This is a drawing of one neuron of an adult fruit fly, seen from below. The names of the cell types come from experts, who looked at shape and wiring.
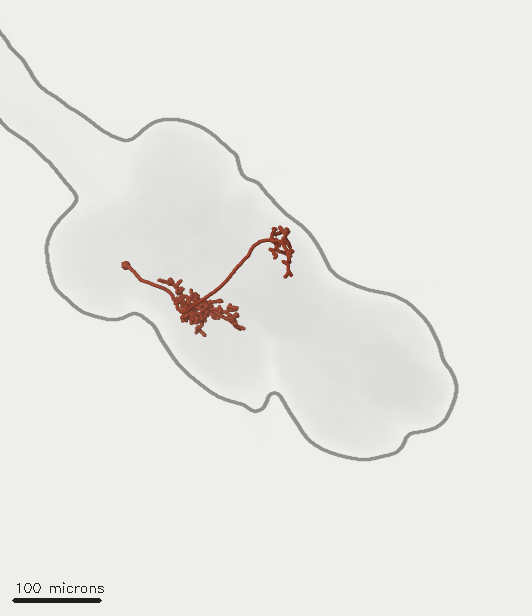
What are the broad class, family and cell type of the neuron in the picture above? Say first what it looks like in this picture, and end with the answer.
It is in the nerve cord and does not reach the brain. The cell body is on the left of the picture. From left to right in the picture it spans about 200 microns. It is a nerve-cord intrinsic neuron. Its family is hemilineage 01A. Its cell type is IN01A038.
